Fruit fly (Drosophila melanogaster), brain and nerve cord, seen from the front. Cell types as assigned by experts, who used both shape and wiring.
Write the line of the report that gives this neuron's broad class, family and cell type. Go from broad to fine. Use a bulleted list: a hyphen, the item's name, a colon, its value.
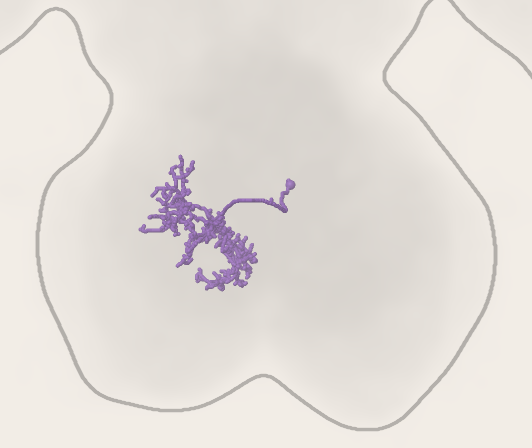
- broad class: nerve-cord intrinsic neuron
- family: hemilineage 12B
- cell type: IN12B037_c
